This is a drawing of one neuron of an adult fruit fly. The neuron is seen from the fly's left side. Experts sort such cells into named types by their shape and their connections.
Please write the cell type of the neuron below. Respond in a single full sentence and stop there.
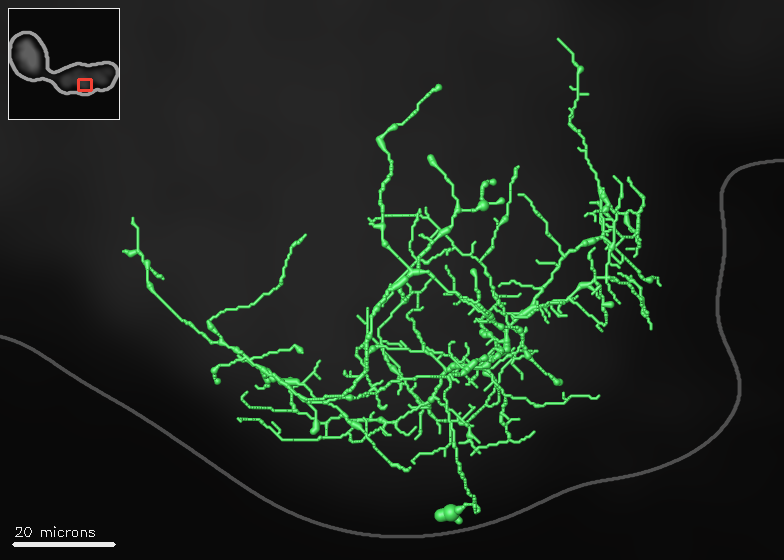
It is IN01B015 that is the cell type of the neuron.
